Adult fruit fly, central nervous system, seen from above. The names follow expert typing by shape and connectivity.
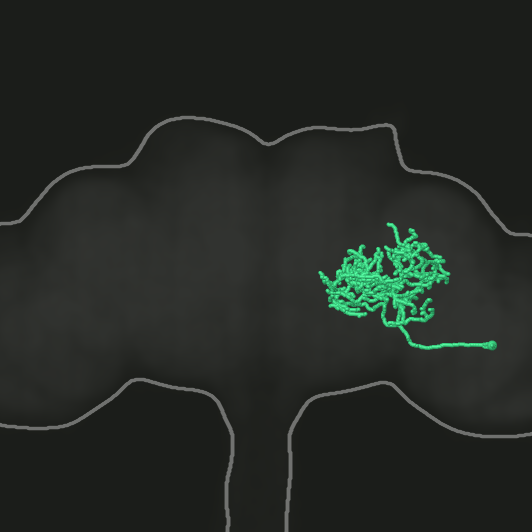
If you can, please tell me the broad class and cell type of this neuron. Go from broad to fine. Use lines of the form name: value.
broad class: central-brain intrinsic neuron
cell type: SLP385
